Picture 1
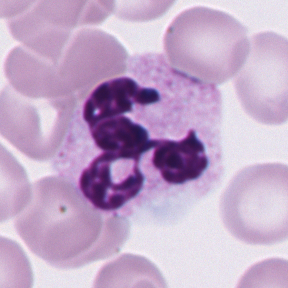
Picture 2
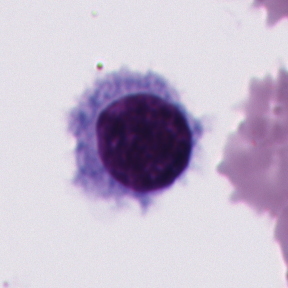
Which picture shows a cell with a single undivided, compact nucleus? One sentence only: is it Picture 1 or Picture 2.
In Picture 2 the cell's nucleus is not lobed but one compact round, oval or kidney-shaped mass.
